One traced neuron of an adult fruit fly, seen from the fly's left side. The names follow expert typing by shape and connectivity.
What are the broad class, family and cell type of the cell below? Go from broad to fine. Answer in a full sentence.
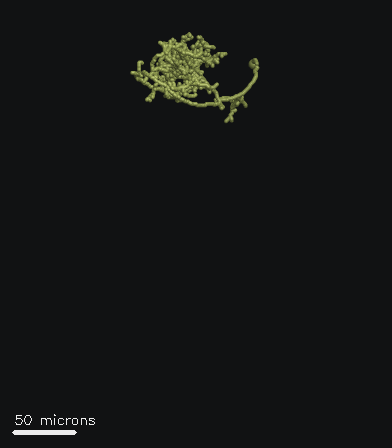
A central-brain intrinsic neuron of hemilineage VLPd&p1_posterior, type SLP327.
